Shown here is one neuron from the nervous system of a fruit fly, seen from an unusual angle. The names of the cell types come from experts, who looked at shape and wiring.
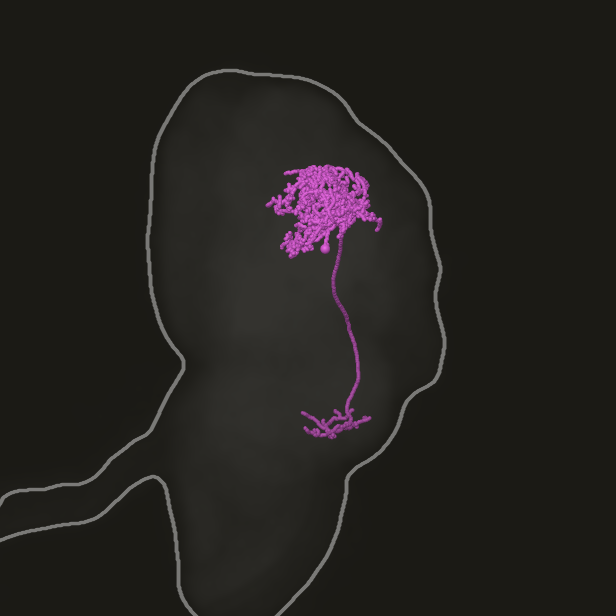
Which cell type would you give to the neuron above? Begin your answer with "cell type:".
cell type: AVLP111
